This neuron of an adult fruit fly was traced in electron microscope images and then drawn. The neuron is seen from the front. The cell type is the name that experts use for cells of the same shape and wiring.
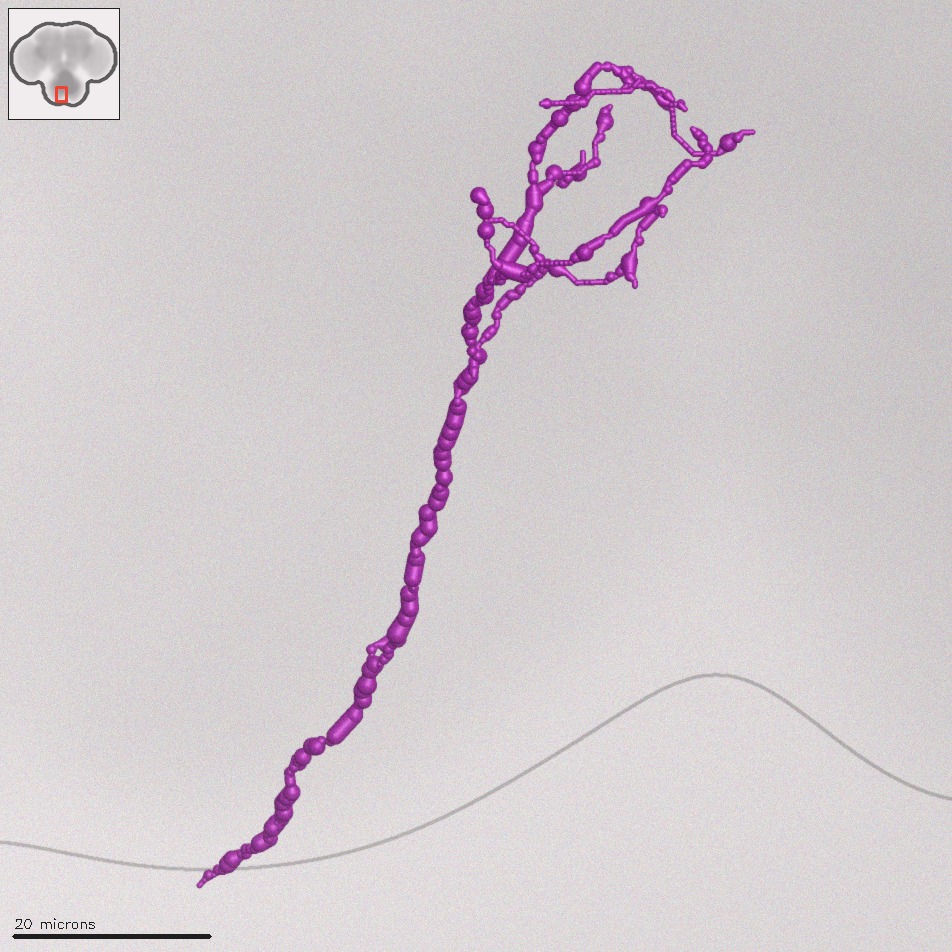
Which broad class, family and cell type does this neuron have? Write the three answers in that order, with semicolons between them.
sensory neuron entering the nerve cord; class mechanosensory proprioceptive; SNpp40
